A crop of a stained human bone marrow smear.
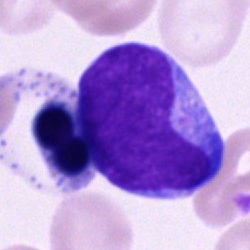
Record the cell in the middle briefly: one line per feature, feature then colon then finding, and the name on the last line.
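Outline: smooth and rounded.
Nucleus: fills most of the cell, leaving little cytoplasm.
Nuclear border: concave on the right, where the cytoplasm bulges into it.
Chromatin: finely granular and evenly spread.
Name: blast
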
